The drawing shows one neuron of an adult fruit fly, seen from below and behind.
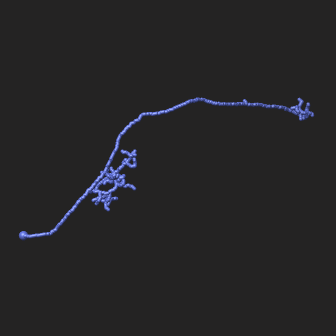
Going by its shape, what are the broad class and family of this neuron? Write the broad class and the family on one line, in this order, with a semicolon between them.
optic-lobe intrinsic neuron; Tm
